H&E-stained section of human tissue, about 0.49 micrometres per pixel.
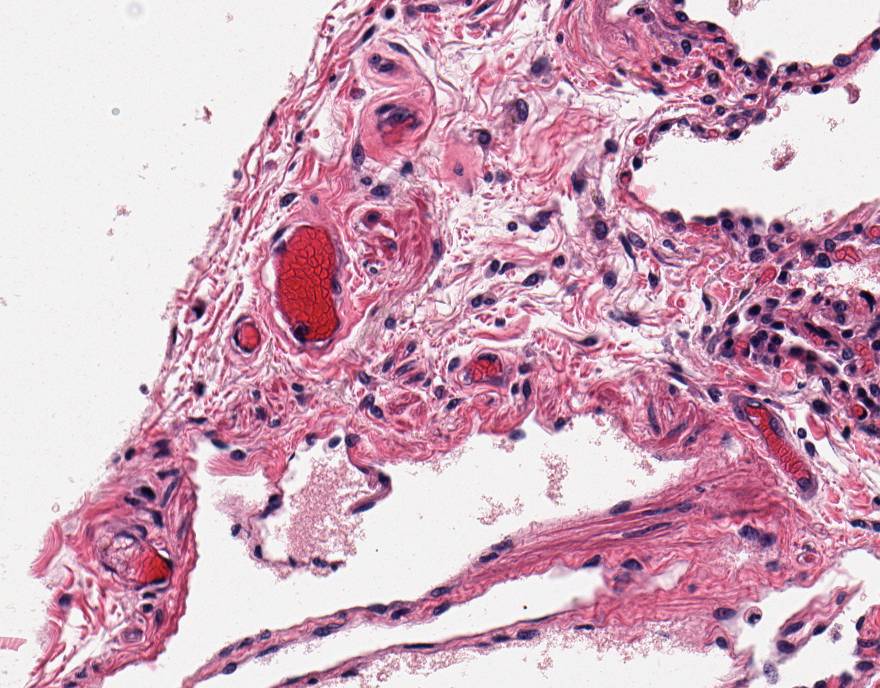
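Lung, H&E. Left and centre: a wedge of pink fibrous connective tissue, with thin strands running right and along the bottom. Left of centre: an oval blood vessel tightly packed with red blood cells, in a pink wall. Bottom: thin walls lined by flattened cells with dark elongated nuclei separate clear spaces. Upper right: more crowded with small dark nuclei and red blood cells than the fibrous left.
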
